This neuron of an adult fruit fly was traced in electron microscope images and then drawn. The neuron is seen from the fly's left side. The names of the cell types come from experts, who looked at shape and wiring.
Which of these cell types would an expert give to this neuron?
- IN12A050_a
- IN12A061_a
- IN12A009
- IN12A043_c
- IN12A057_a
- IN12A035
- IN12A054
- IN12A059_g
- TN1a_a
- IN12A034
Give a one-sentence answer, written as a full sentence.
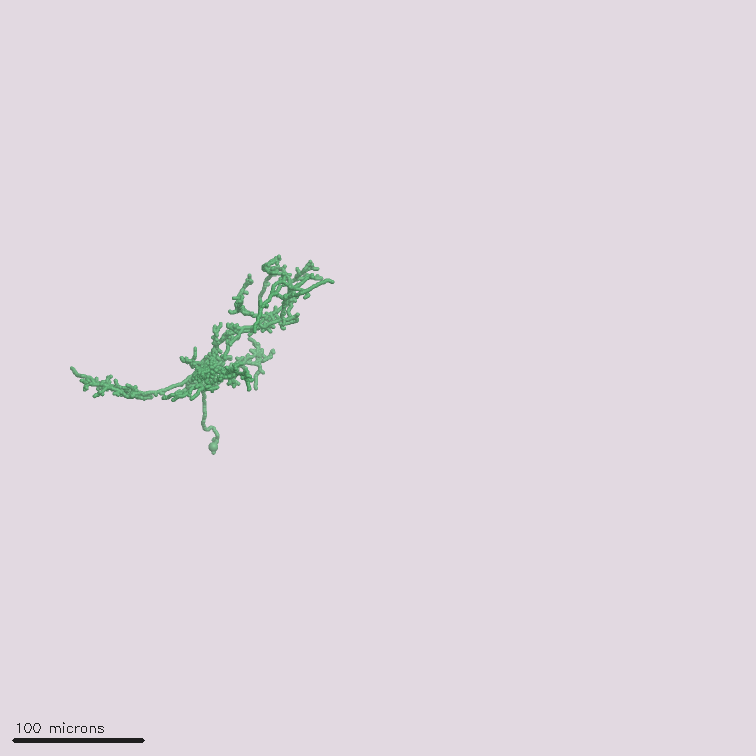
The cell type carried by this neuron is TN1a_a.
